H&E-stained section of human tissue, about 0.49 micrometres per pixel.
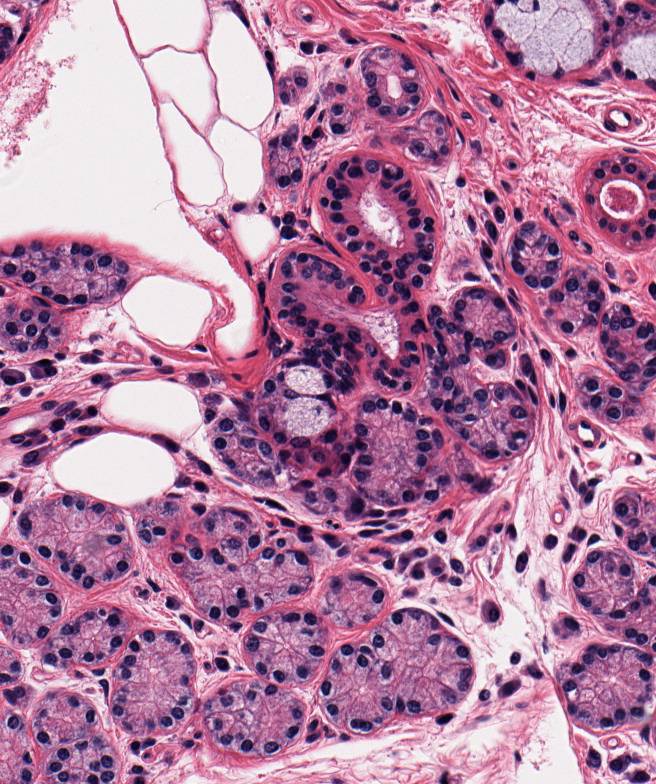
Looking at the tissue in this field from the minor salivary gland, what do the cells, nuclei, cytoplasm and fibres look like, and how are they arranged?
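Most of the field is filled with rounded glandular acini packed into lobules, and they crowd most densely across the lower half. Between acini and lobules run thin bands of pink collagen with scattered elongated nuclei. Up in the upper left there's a cluster of empty, thin-walled adipocytes. I scanned the stroma for a dense cluster of lymphocytes, and there isn't one.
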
